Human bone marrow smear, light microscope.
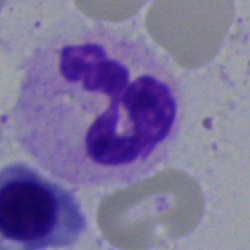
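Segmented neutrophil, the cell in the middle of this stained human bone marrow smear. Working through it point by point, the outline is round and smooth, and a small pale gap lies within the right-hand part of the nucleus. No nucleoli are visible, and the cytoplasm holds fine, faint granules.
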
